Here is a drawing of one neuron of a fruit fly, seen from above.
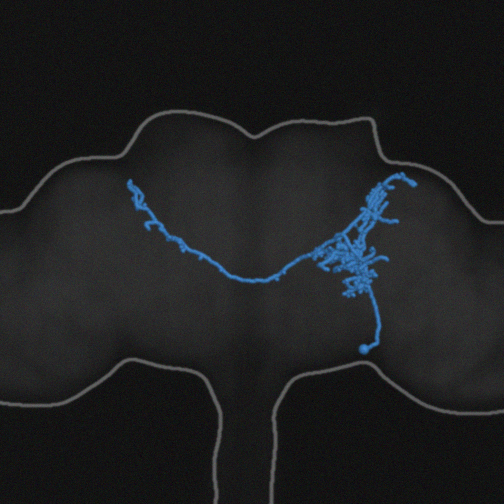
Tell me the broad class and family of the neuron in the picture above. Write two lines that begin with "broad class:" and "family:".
broad class: central-brain intrinsic neuron
family: hemilineage DL1_ventral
